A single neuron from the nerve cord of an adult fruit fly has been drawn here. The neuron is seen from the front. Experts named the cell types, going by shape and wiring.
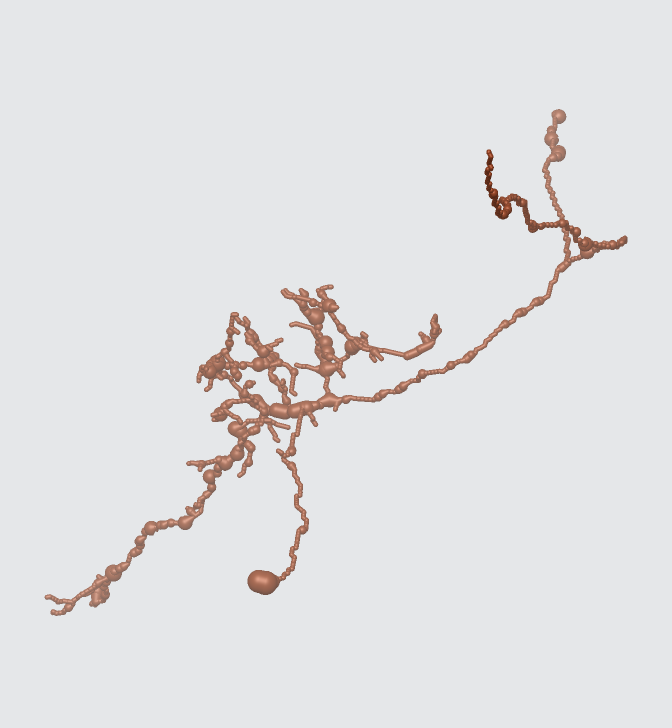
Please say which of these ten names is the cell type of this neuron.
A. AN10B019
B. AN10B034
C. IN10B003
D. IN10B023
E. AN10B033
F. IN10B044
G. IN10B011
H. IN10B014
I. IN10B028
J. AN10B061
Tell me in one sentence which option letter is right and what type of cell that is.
From the options, E supplies the neuron's cell type, AN10B033.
